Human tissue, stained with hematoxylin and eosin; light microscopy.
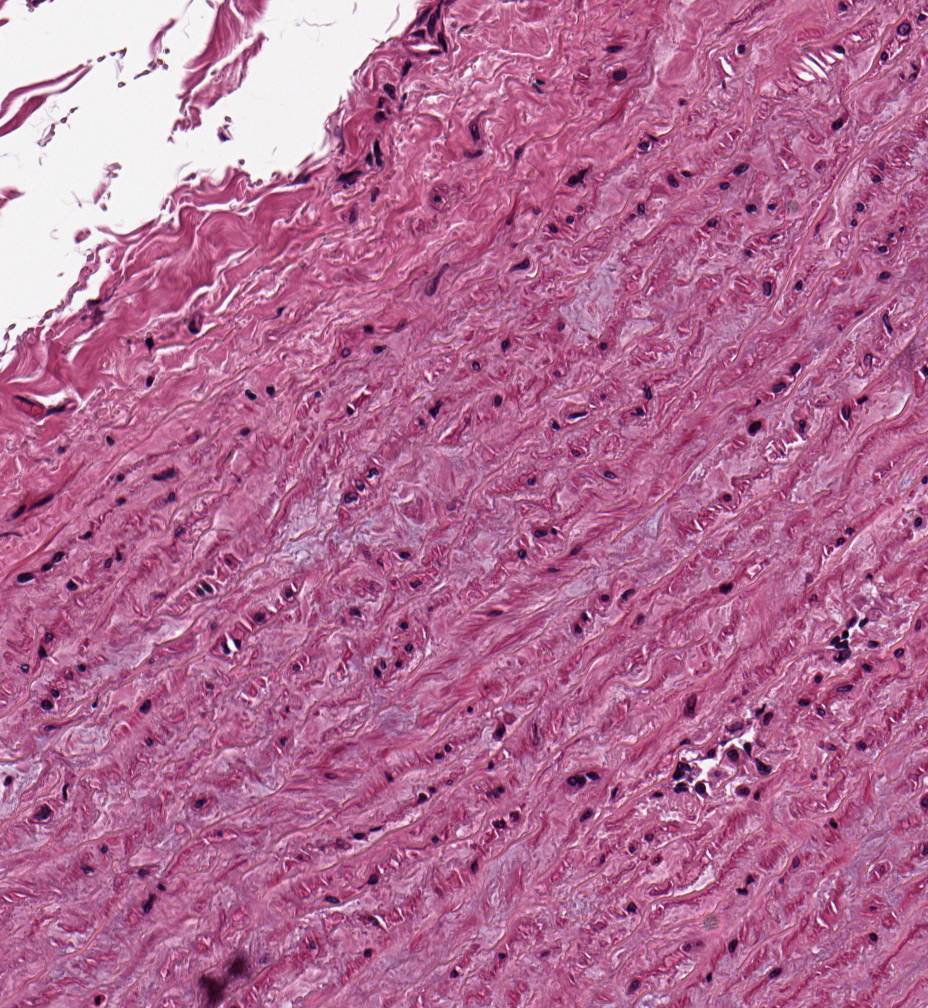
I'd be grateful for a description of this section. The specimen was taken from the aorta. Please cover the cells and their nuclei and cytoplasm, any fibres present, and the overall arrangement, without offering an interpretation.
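You've got wavy collagen bundles running roughly parallel, obliquely from lower left to upper right, with small dark oval to spindle-shaped nuclei sparse and fairly evenly spread between them. Pale bluish-grey patches of loose ground substance sit among the pink fibres, most noticeably in the centre. No epithelium, glands or fat cells anywhere.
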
